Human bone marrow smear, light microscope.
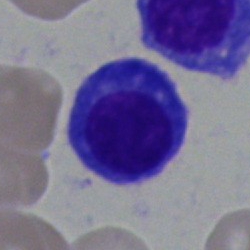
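Plasma cell, centre: a roughly round cell with a smooth outline. Its nucleus stains dark purple and appears dense throughout. The cytoplasm is a deep, intense blue, and no granules are visible in it.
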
